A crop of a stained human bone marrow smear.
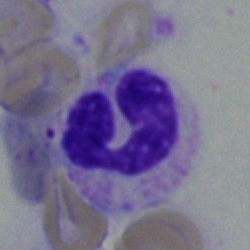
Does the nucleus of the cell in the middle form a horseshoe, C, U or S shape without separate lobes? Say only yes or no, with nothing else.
Yes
